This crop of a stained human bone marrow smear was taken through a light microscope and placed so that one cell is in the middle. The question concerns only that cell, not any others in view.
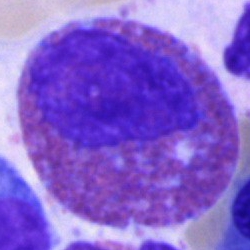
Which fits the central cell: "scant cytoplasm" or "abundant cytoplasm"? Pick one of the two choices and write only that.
Abundant cytoplasm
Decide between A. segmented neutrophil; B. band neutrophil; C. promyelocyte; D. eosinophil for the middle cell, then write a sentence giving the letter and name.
What sits in the middle of the crop is an eosinophil, and option D is correct.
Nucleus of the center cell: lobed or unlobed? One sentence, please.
Round, oval or kidney-shaped, the nucleus is one compact mass.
